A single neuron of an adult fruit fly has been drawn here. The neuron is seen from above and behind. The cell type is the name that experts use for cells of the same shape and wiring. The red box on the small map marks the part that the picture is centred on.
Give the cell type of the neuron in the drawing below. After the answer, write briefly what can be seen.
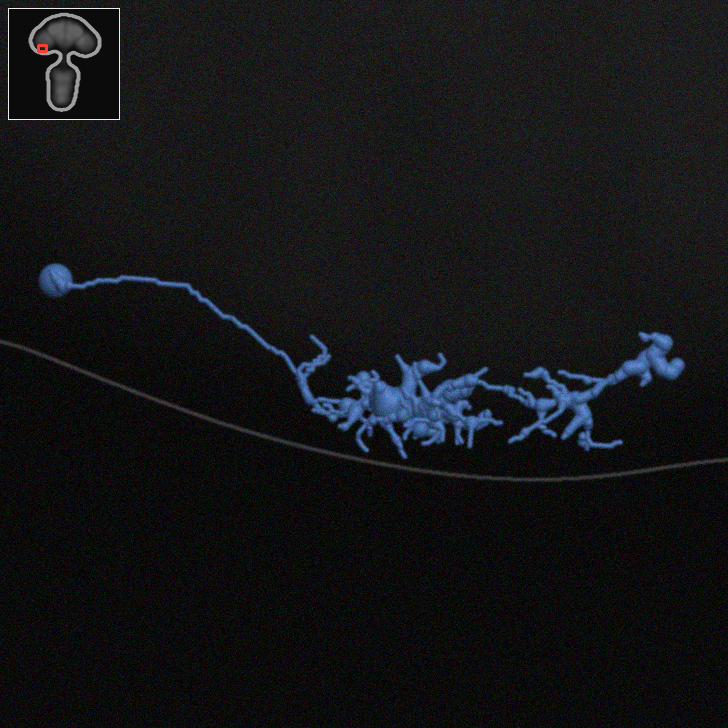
It is of cell type Mi4. Its broad class is optic-lobe intrinsic neuron. It lies in the brain. The cell body can be seen on the left of the picture. The picture shows dozens of branch ends.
